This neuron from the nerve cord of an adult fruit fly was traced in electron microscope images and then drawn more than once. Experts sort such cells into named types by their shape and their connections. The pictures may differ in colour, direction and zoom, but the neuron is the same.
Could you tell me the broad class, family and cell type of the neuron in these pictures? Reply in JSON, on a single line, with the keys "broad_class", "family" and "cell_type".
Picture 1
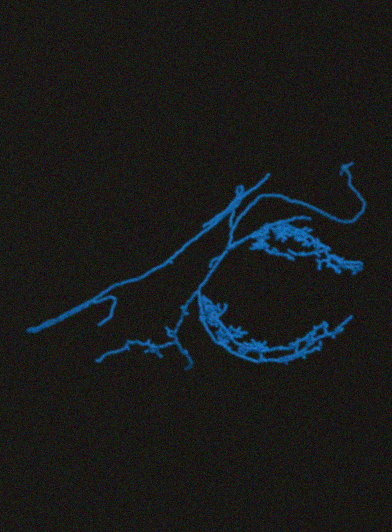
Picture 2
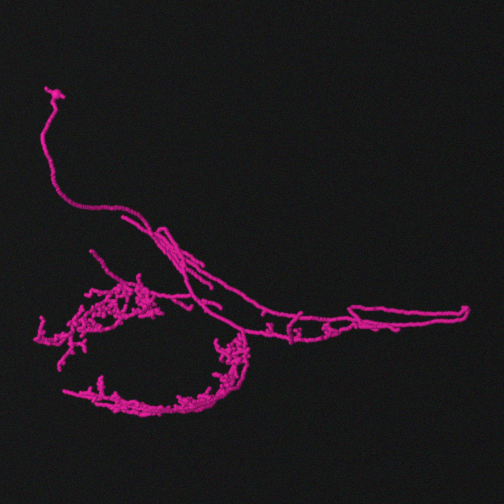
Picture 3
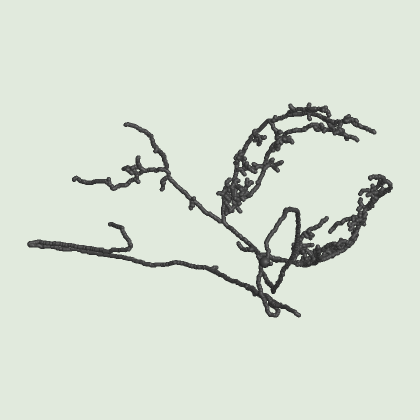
{"broad_class": "nerve-cord intrinsic neuron", "family": "hemilineage 23B", "cell_type": "IN23B060"}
